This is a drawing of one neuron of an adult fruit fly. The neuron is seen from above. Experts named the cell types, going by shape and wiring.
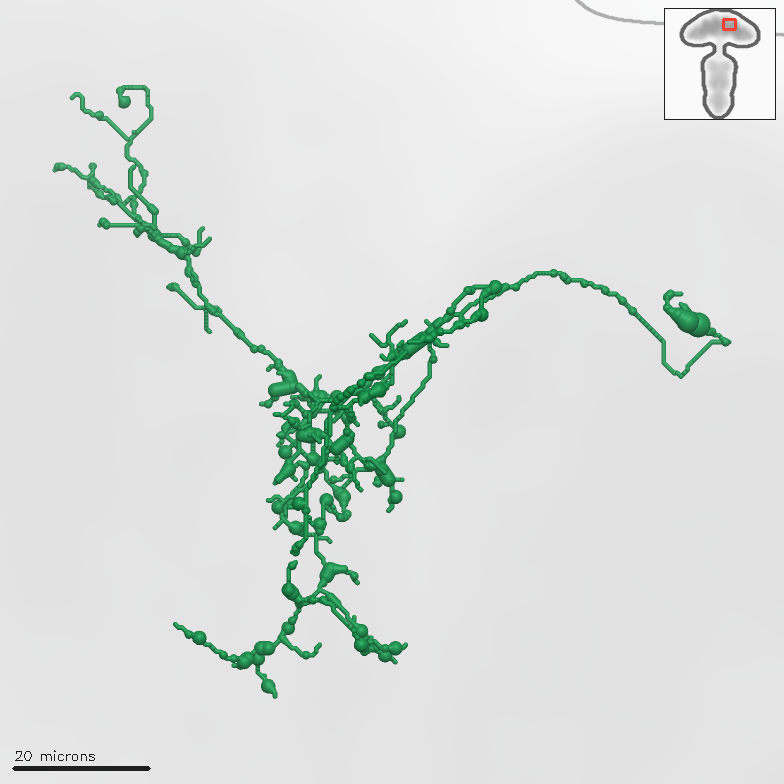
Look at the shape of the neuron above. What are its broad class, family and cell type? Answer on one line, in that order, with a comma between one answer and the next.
central-brain intrinsic neuron, hemilineage VLPd&p1_dorsal, SIP015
